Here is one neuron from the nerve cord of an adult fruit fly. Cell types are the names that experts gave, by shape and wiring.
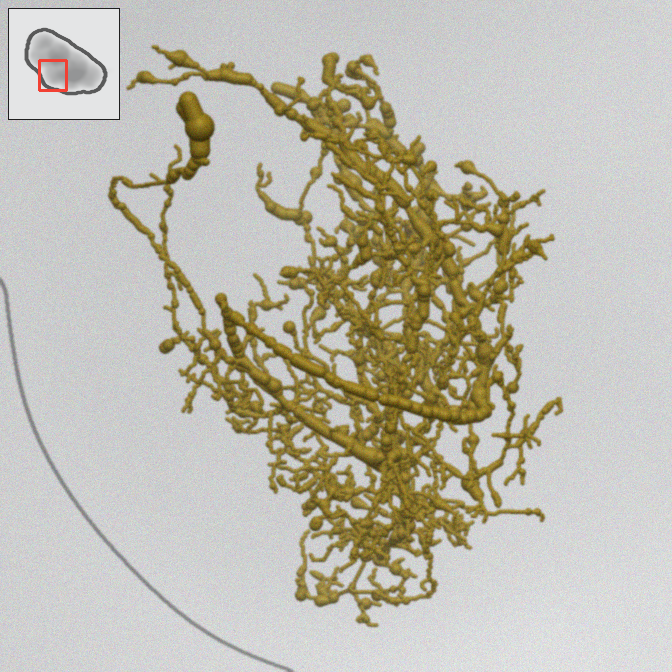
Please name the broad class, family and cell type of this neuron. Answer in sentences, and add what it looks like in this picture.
Its broad class is nerve-cord intrinsic neuron. The family is hemilineage 09A. The cell type is IN09A010. More than a hundred branch ends can be seen. As drawn here it is taller than it is wide.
